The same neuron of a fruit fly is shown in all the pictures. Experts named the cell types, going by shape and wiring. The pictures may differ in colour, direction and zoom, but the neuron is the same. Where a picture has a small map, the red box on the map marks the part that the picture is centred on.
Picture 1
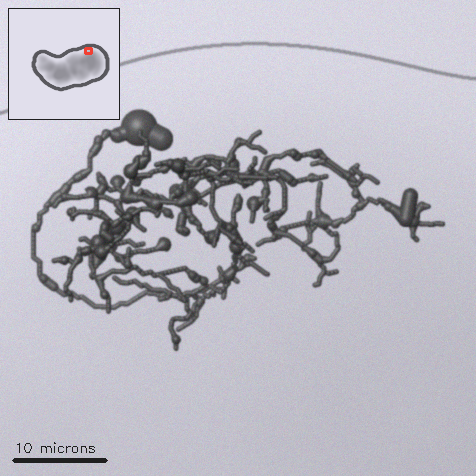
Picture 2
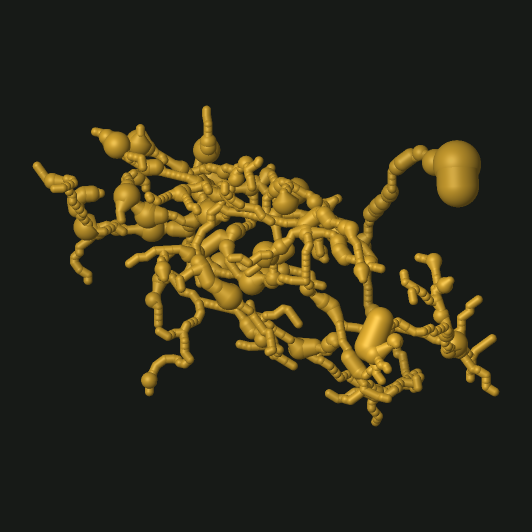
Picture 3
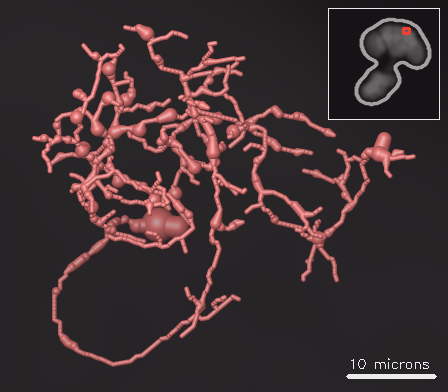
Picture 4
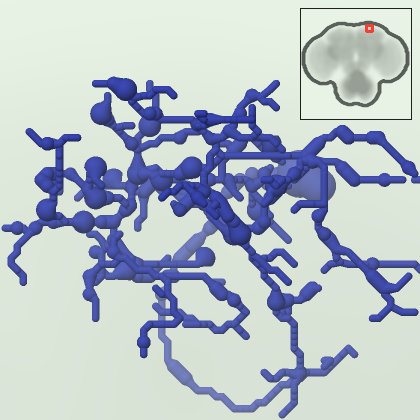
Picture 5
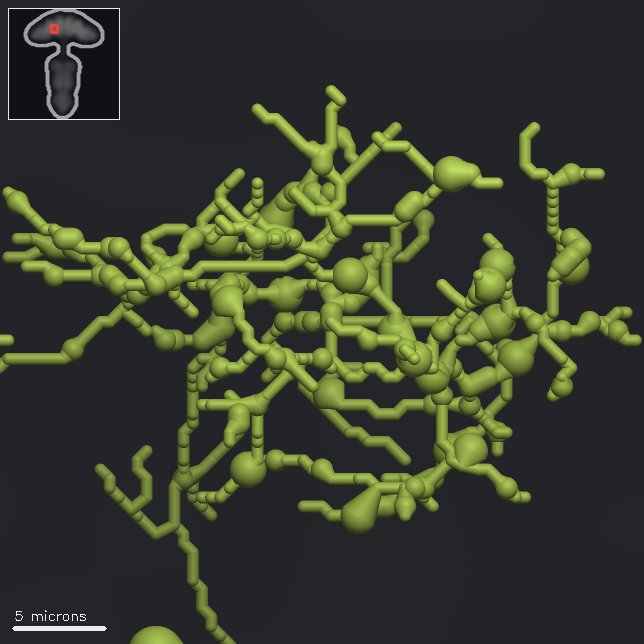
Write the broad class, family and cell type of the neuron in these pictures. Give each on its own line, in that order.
central-brain intrinsic neuron
hemilineage SLPpm1
SLP300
